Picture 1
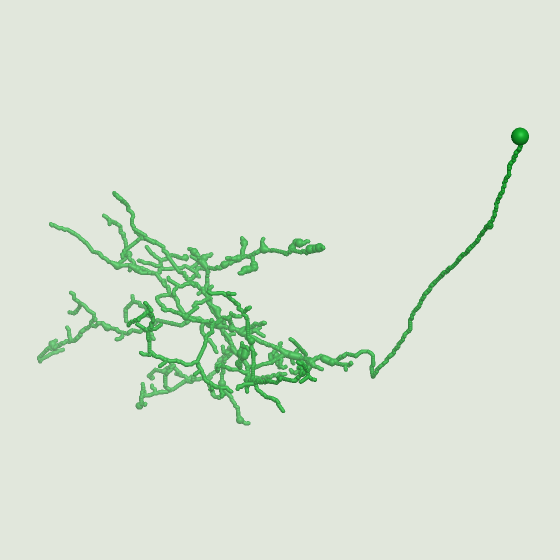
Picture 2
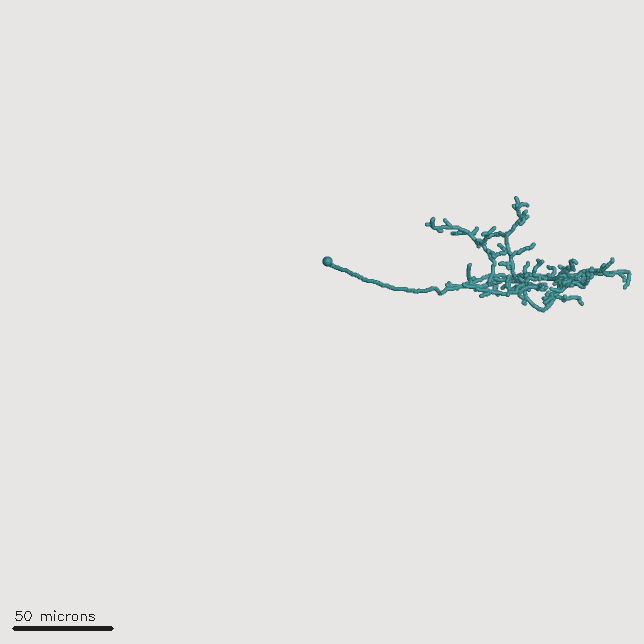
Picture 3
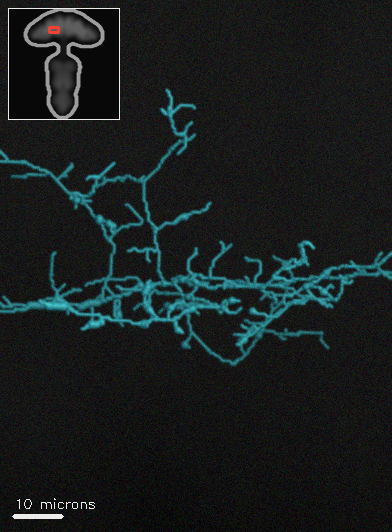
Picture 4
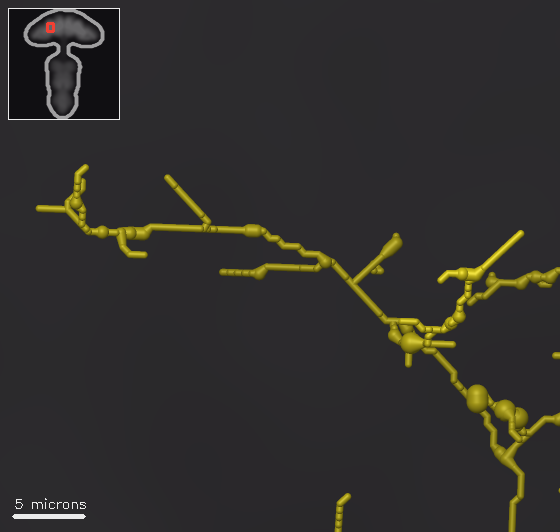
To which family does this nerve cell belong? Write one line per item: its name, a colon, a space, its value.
family: hemilineage VPNp1_medial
